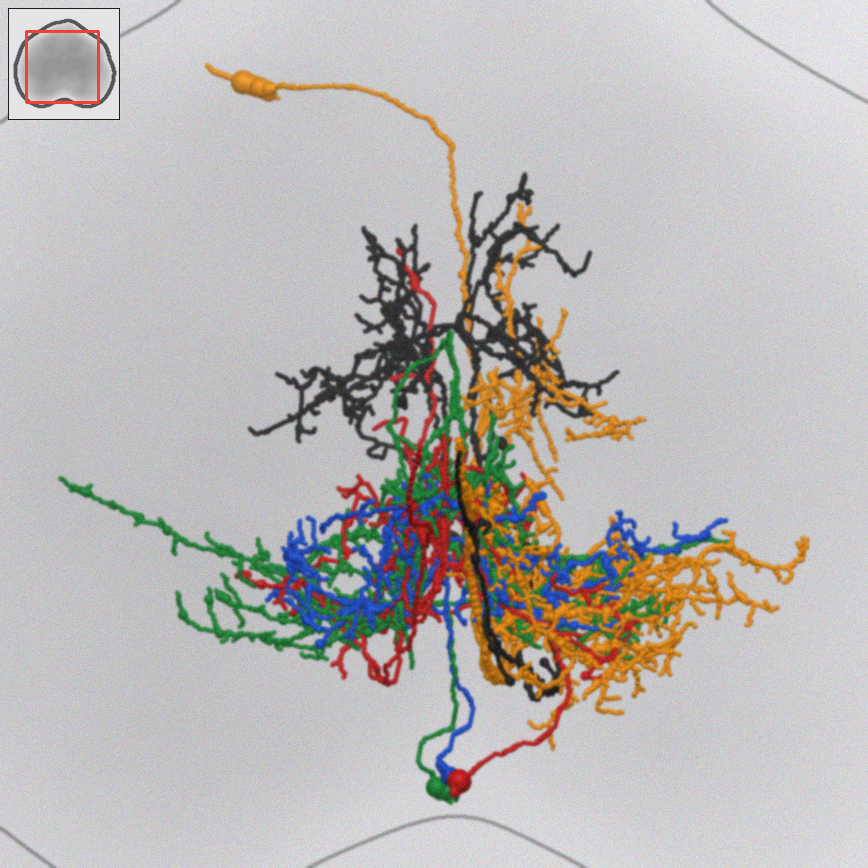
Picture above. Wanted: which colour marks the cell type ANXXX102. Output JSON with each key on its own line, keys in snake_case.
{
 "colour": "orange"
}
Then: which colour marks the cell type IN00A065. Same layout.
{
 "colour": "blue"
}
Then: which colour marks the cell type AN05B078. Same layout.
{
 "colour": "red"
}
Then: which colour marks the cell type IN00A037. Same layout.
{
 "colour": "green"
}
